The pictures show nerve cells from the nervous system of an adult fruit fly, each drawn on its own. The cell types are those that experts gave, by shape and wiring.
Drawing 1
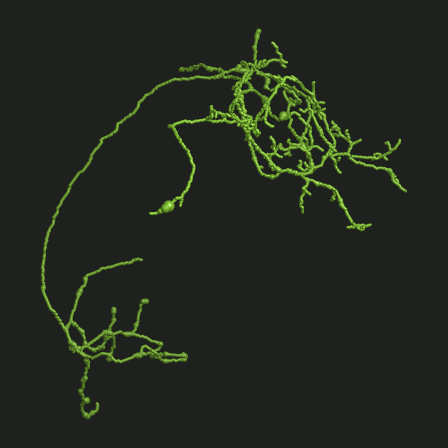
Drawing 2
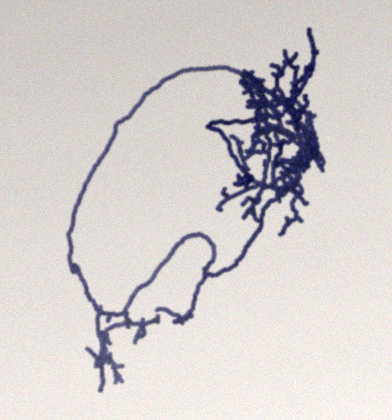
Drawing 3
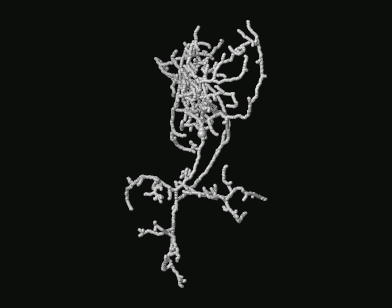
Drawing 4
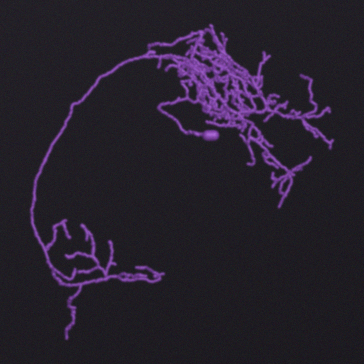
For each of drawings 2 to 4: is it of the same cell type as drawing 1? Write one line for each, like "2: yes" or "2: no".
2: no
3: no
4: yes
